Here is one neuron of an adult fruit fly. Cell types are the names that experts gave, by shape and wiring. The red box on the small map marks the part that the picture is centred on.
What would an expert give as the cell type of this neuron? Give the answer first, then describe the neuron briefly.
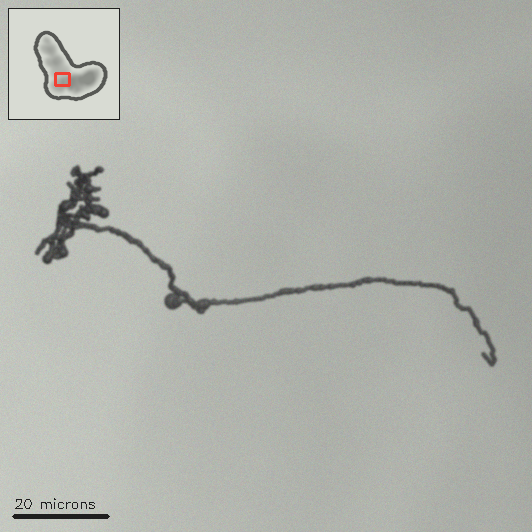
It is of cell type LPC2. This is a visual projection neuron. From left to right in the picture it spans about 100 microns. As drawn here it is wider than it is tall.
